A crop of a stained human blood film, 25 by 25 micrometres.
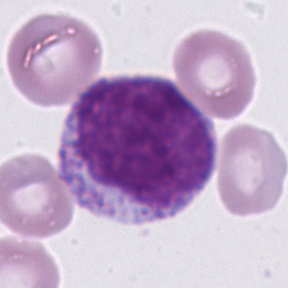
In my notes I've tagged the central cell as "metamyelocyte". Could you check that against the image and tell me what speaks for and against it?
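Nucleus: a single rounded mass without lobes, which goes with myelocyte and not with metamyelocyte.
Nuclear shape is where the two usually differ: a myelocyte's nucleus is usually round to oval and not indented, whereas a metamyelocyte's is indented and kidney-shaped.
Chromatin: dark purple, mottled with paler patches. Cytoplasm: a crescent on the lower-left side of the cell, very pale between the granules. Granules: scattered and dark blue-violet, most crowded along the left edge of the cell. Size: the cell is about 14 micrometres across, and the nucleus fills about 70% of its area. Verdict: metamyelocyte does not fit; the cell is a myelocyte.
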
